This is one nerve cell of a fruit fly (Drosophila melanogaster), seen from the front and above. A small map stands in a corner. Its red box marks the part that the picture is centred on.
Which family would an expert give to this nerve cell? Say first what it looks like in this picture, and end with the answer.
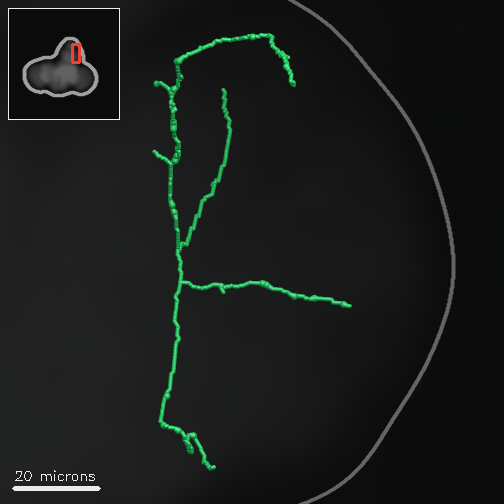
The drawing shows no cell body. By the scale bar it is about 100 microns tall in this view. It has a dozen or fewer branch ends. This is a sensory neuron entering the nerve cord. The name of its family is class mechanosensory proprioceptive.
